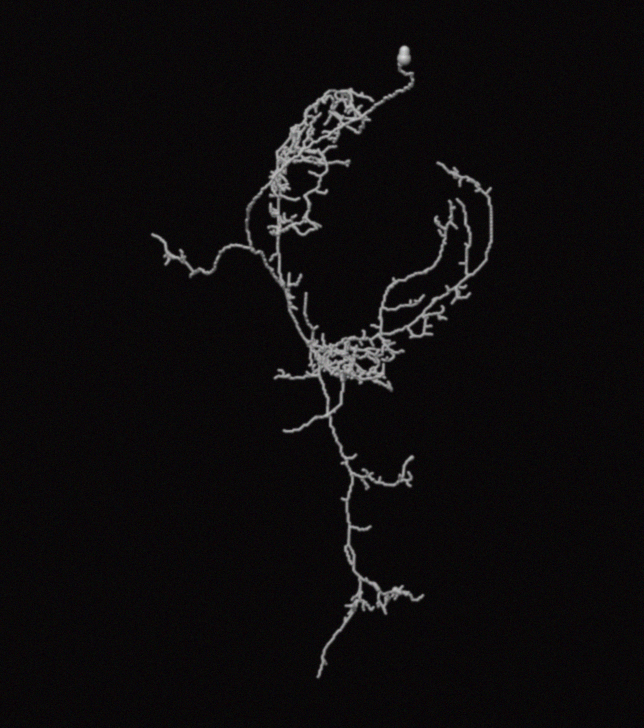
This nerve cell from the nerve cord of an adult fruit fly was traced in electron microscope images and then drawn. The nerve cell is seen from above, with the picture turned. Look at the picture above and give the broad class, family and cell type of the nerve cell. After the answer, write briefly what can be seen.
This is a nerve-cord intrinsic neuron. The family is hemilineage 23B. It is of cell type IN23B065. In this view it is taller than it is wide.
